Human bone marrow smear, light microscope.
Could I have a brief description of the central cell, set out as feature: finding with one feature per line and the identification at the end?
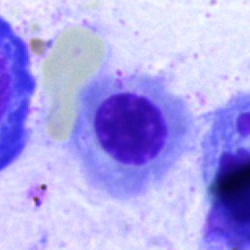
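Chromatin: dense and dark purple, with a few small lighter spots
Cytoplasm amount: plentiful, forming a broad rim around the nucleus
Cytoplasm colour: pale blue
Granules: the cytoplasm is largely free of them
Name: erythroblast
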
